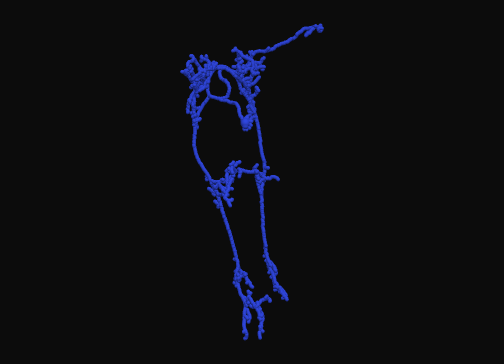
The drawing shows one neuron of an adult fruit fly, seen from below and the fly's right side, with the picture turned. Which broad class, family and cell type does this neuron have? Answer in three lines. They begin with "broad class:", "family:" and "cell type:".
broad class: nerve-cord intrinsic neuron
family: hemilineage 00A
cell type: IN00A011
